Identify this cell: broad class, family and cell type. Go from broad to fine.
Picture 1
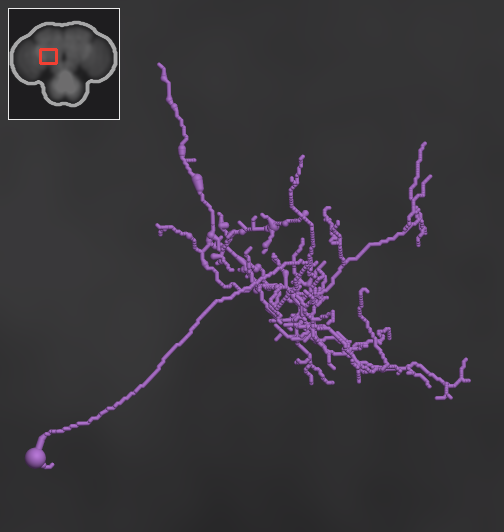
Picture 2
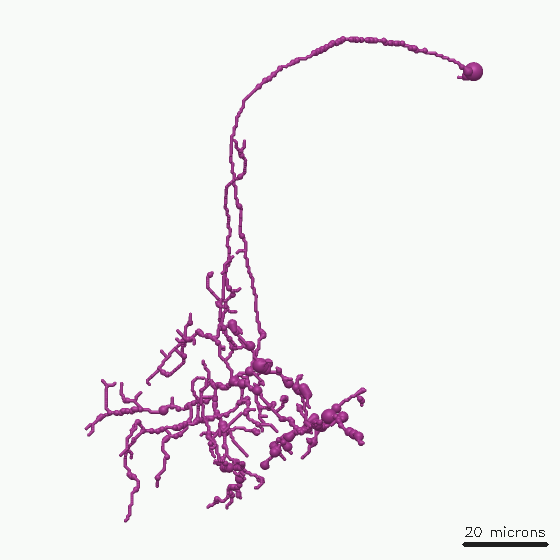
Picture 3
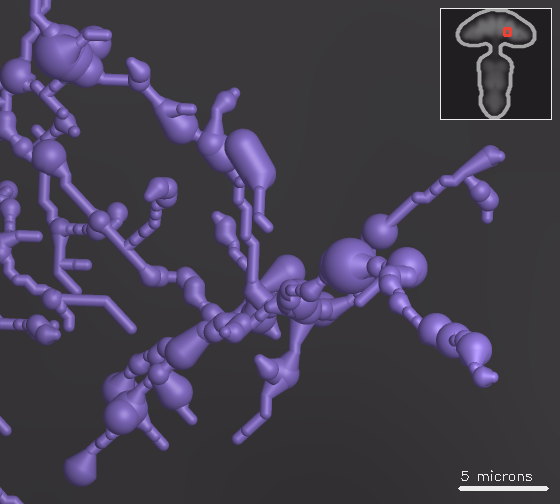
central-brain intrinsic neuron; hemilineage WEDa2; WED028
